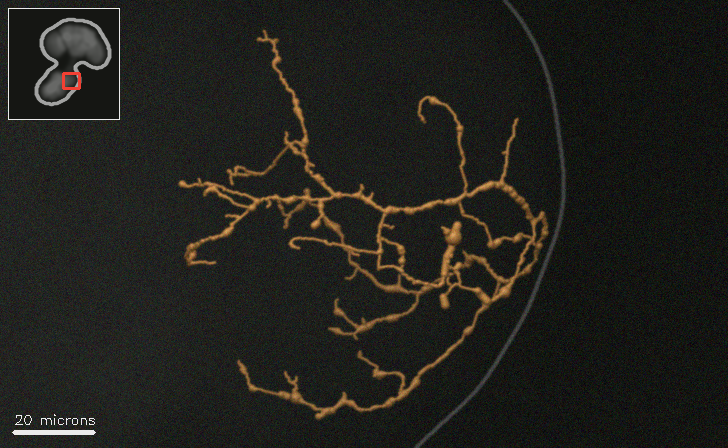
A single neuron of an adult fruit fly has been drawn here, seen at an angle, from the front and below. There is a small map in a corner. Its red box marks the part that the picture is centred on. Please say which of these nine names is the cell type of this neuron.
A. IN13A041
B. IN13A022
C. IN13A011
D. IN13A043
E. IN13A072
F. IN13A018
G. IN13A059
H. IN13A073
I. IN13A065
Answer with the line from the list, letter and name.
G. IN13A059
